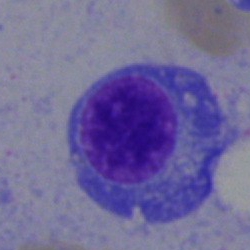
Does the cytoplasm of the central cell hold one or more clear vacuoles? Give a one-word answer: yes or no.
Yes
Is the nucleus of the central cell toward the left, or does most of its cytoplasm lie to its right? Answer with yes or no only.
Yes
